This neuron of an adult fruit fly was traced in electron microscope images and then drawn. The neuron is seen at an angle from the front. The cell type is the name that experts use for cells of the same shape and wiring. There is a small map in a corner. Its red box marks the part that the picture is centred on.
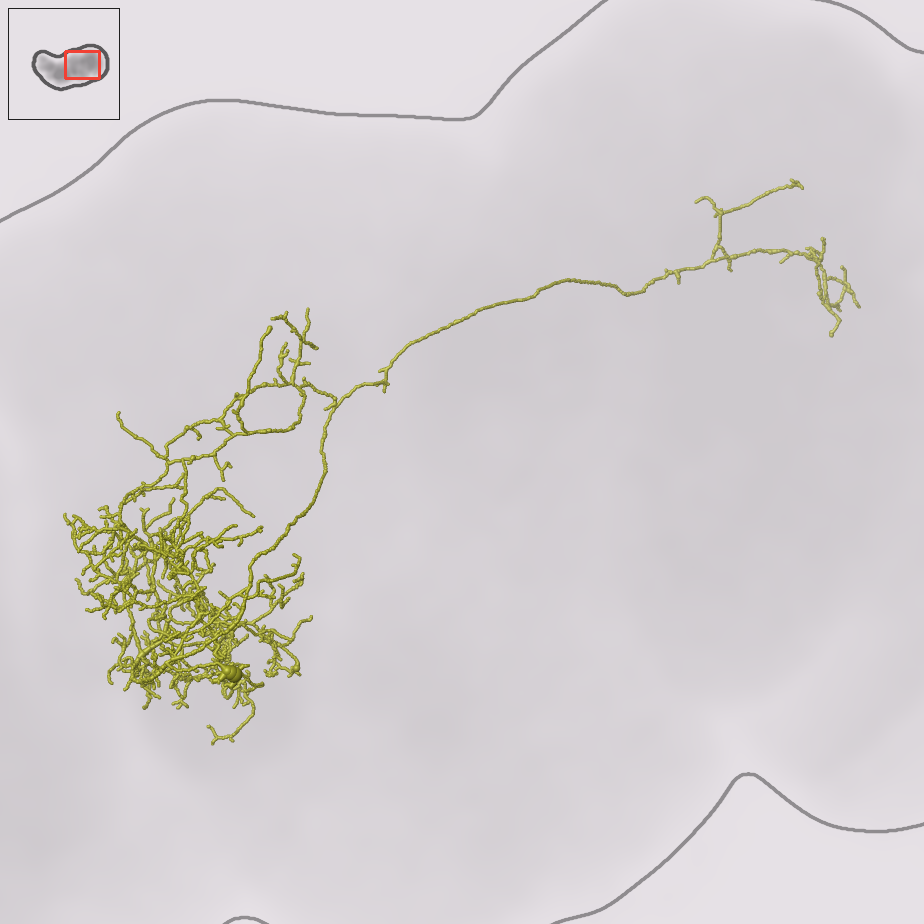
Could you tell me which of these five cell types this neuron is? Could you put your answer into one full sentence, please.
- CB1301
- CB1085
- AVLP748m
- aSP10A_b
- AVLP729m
This neuron is included in the cell type AVLP748m.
